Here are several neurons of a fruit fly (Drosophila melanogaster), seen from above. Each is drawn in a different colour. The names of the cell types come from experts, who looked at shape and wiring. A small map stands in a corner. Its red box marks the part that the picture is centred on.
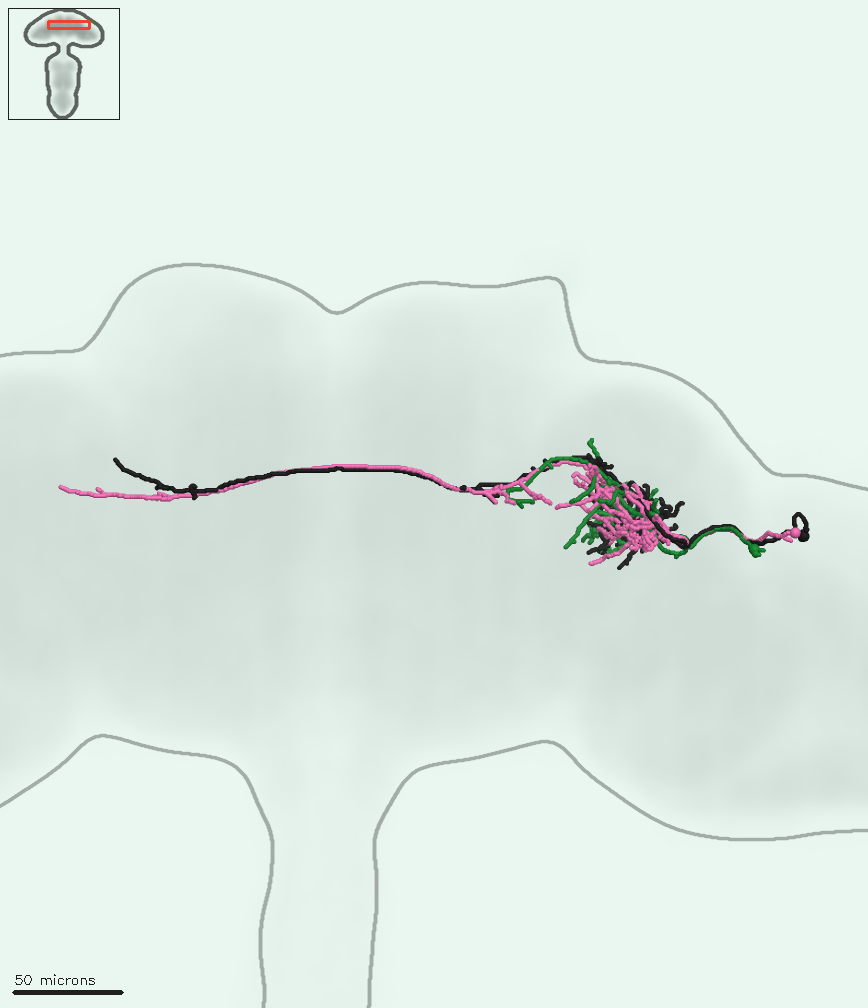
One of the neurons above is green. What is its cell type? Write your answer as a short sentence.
The cell type is CB2763.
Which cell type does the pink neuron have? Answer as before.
The cell type is AVLP009.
